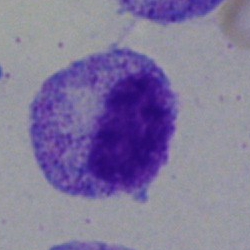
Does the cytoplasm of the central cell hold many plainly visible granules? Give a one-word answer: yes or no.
Yes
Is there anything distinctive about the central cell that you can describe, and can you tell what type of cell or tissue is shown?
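First, nuclear position: the nucleus lies eccentrically, toward the right side of the cell. Second, chromatin: dense and dark purple. Third, cytoplasm: plentiful, about half of the cell, with a pale, clear zone just to the left of the nucleus. Finally, the name: myelocyte.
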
